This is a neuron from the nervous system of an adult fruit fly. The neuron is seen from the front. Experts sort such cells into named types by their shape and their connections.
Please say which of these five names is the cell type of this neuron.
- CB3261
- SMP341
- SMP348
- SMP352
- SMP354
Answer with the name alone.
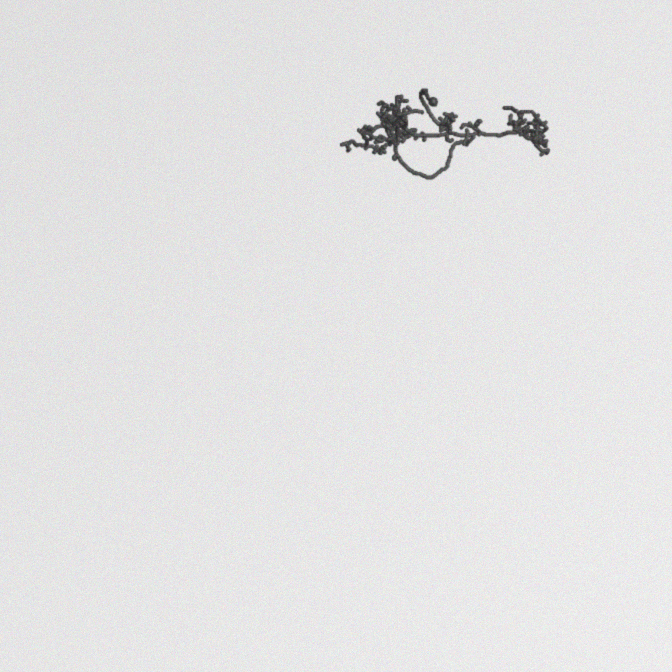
SMP348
